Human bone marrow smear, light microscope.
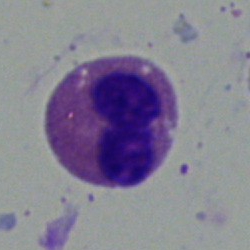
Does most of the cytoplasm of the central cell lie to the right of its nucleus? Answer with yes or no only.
No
